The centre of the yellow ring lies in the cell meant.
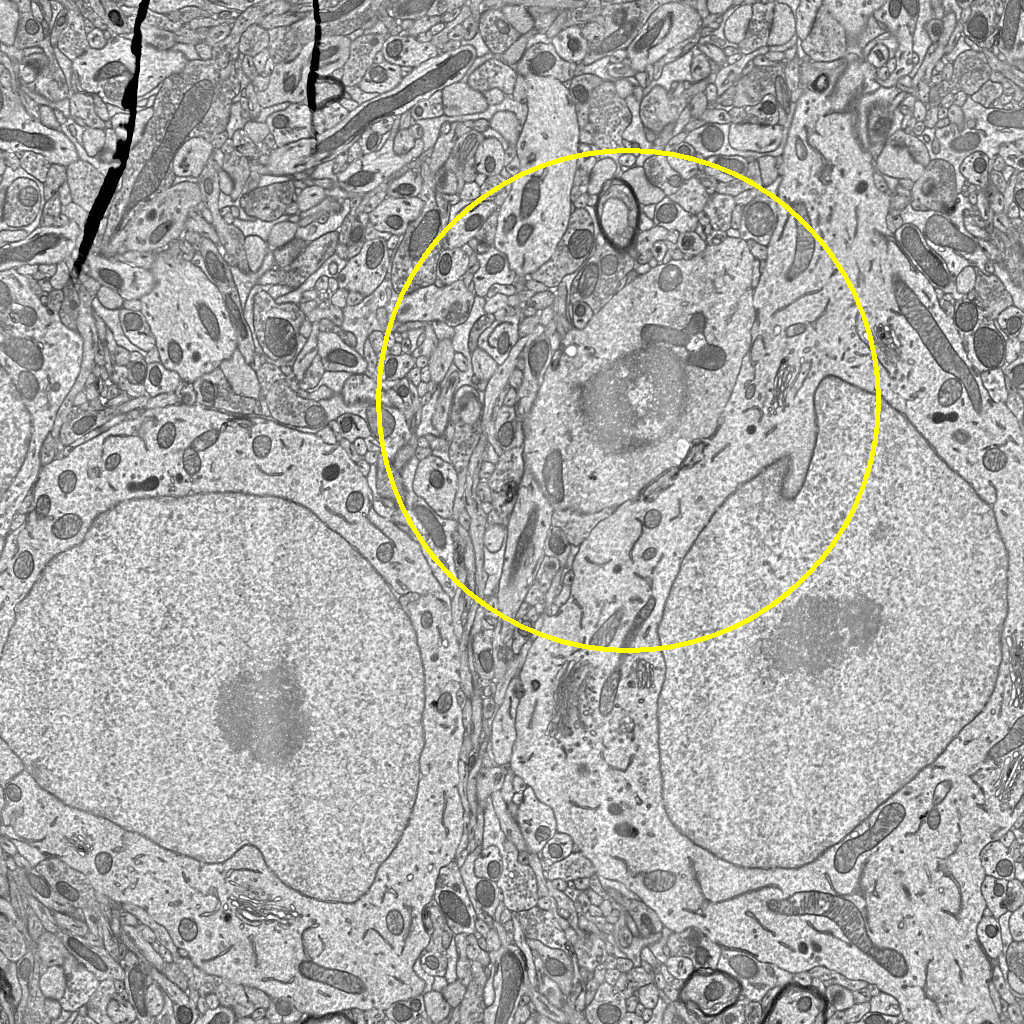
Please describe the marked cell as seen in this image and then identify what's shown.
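At the centre of the ring lies a rounded, finely granular region, darker than the cytoplasm around it and paler in its middle than toward its rim. The cytoplasm is pale, with a few scattered organelles. Below and to the left of the rounded region, an elongated mitochondrion lies in the cell. The cell is an oligodendrocyte.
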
